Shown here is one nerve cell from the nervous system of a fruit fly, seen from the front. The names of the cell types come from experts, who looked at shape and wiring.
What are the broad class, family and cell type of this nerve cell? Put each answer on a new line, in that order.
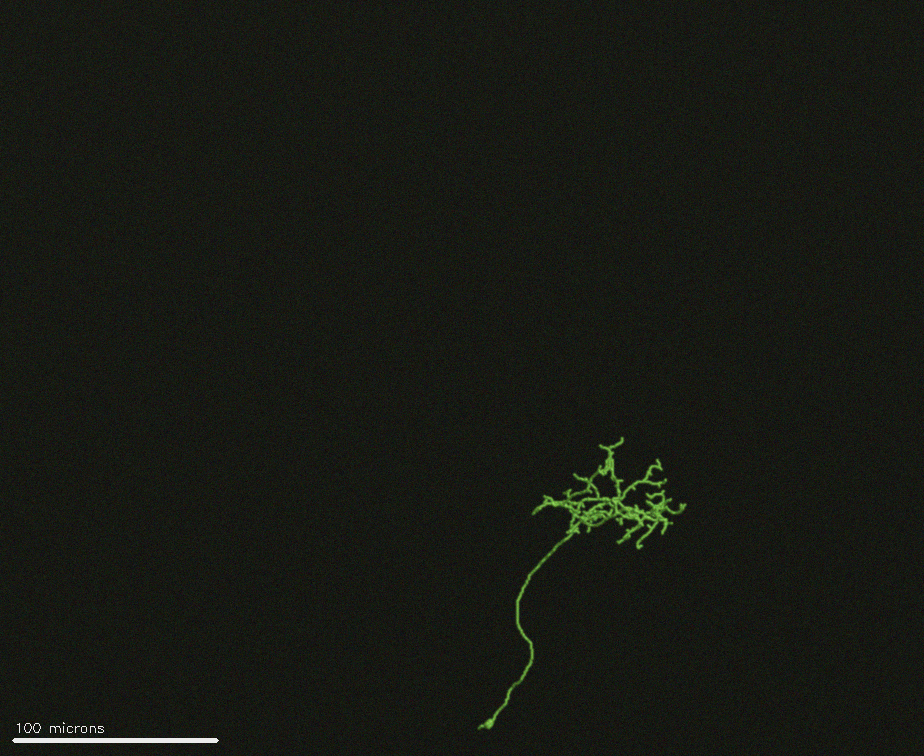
central-brain intrinsic neuron
hemilineage LB3
CB2792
